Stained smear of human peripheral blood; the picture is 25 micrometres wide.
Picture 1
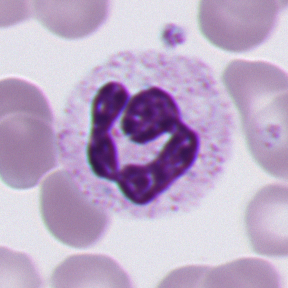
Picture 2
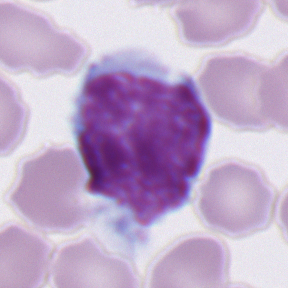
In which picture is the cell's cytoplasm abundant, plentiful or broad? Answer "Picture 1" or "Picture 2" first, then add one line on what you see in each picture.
Picture 1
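Picture 1: The cytoplasm is abundant and pale pinkish-lilac.
Picture 2: The nucleus fills most of the cell and leaves only a narrow rim of cytoplasm.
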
